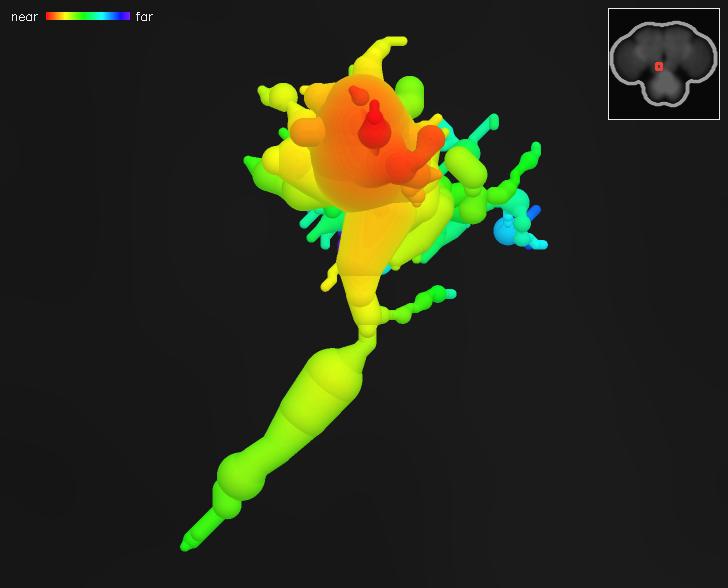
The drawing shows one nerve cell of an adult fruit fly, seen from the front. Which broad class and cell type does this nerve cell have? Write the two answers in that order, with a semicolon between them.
motor neuron of the brain; CEM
